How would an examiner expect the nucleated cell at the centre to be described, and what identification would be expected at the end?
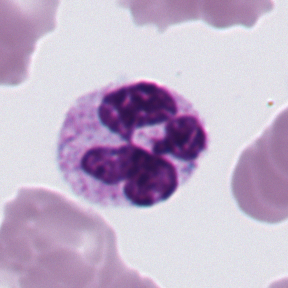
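The nucleus is divided into at least three separate lobes, and no nucleoli are visible within it. Fine pinkish-violet granules fill the cytoplasm. The cell outline is round and smooth, with no projections. The cell is a segmented neutrophil.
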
